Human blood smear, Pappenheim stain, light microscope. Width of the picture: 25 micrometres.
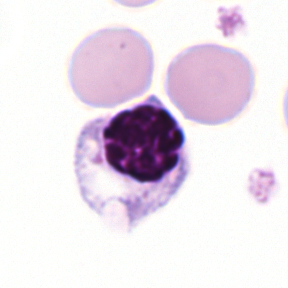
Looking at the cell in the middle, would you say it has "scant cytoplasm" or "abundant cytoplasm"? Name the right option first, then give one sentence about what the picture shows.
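Abundant cytoplasm. The cytoplasm is plentiful, forming a wide area below and to the left of the nucleus.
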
